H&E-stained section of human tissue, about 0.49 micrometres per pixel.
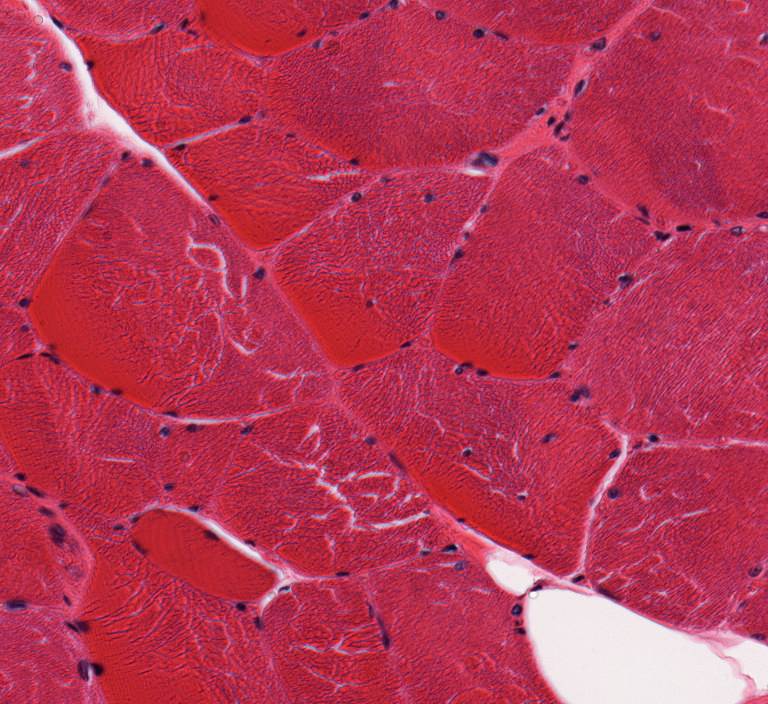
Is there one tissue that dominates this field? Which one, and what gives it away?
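Answer: skeletal muscle. Its nuclei lie at the edges of the fibres, just inside their borders, and neighbouring fibres are closely packed, separated only by thin pale pink strands of endomysium.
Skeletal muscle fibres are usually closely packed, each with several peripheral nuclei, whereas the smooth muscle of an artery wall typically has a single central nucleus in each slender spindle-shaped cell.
A wider connective tissue septum runs diagonally from the upper left corner toward the centre, and a white empty space lies at the lower right corner.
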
